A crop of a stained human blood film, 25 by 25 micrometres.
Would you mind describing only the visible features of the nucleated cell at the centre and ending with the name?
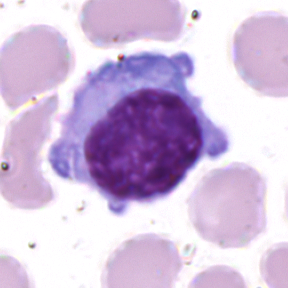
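Notice how irregular the outline is, with several blunt bulges along the edge. Rounded blebs of cytoplasm stick out at the upper right, the right and the bottom. The nucleus sits off-centre, toward the lower right. No granules show in the cytoplasm. It's a plasma cell.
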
